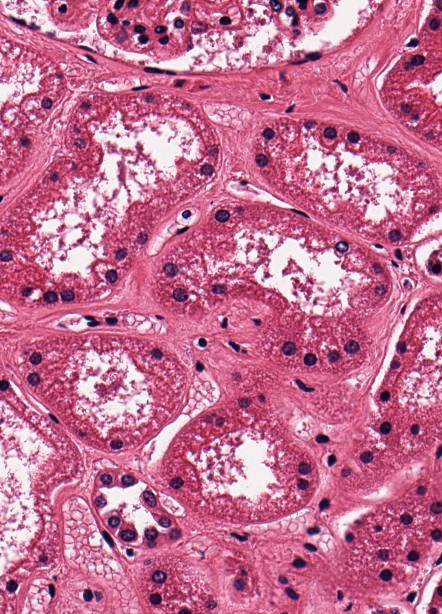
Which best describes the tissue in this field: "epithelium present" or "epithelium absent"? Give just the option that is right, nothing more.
Epithelium present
